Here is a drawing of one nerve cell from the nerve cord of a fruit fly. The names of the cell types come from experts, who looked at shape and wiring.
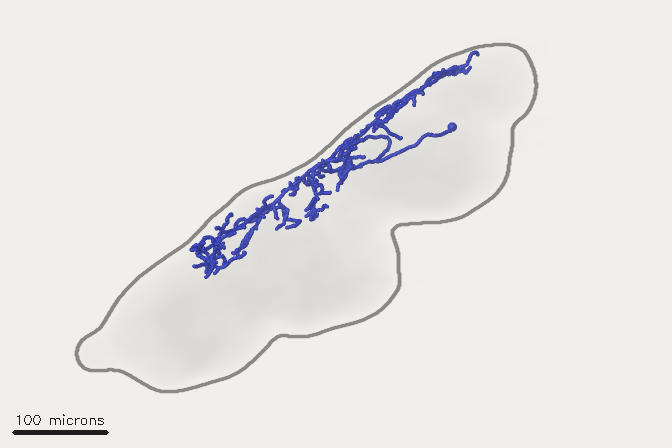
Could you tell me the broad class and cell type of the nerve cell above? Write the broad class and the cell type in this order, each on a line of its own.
nerve-cord intrinsic neuron
INXXX193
